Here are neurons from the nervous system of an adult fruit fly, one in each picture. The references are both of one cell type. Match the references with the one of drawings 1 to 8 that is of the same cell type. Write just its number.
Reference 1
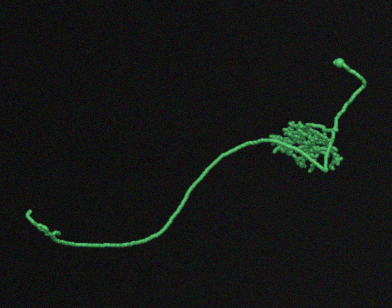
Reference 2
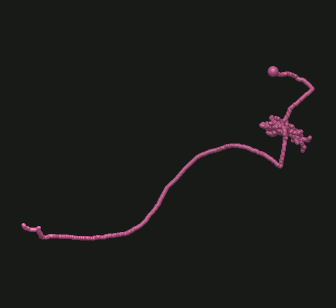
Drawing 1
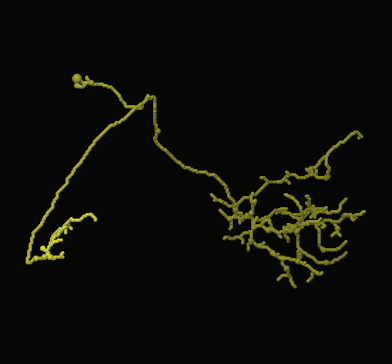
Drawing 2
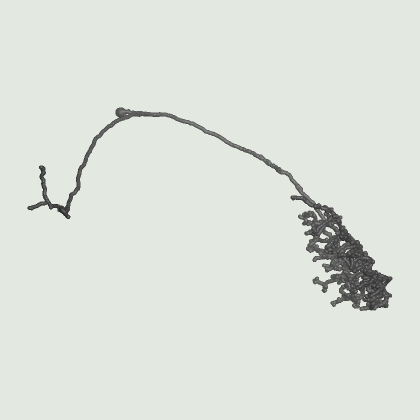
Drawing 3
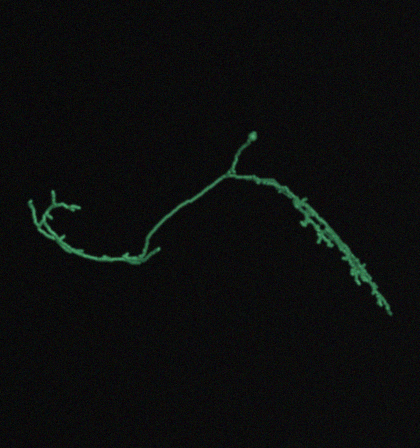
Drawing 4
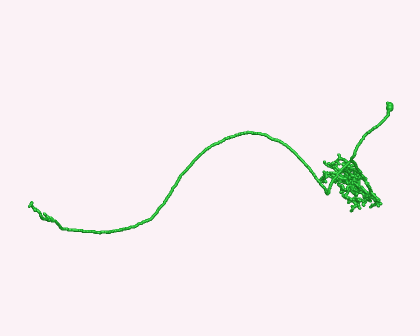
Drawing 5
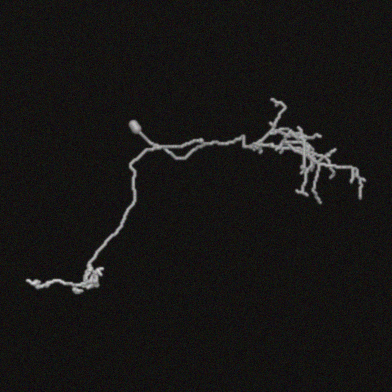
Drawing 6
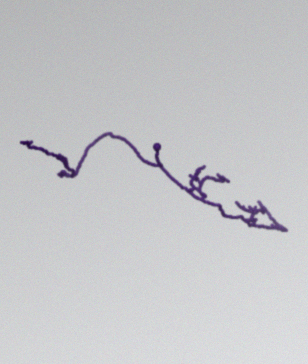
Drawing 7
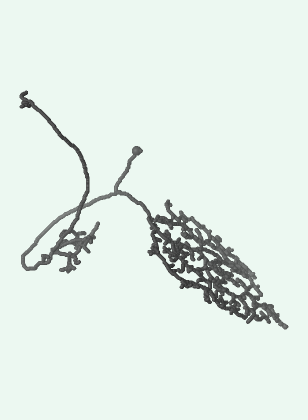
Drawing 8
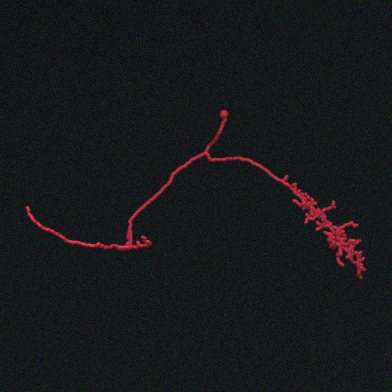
4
